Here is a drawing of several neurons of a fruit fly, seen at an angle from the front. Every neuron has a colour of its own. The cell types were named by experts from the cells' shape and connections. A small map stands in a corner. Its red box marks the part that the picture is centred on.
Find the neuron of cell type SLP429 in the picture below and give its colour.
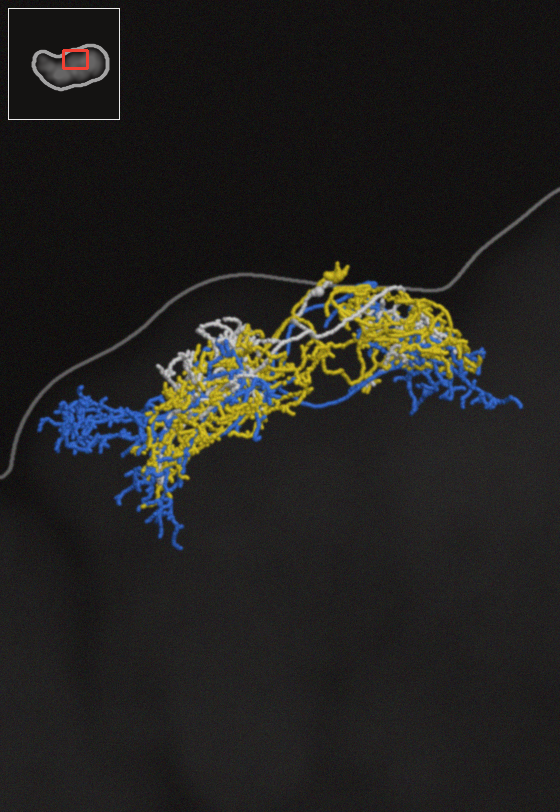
white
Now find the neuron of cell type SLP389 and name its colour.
yellow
